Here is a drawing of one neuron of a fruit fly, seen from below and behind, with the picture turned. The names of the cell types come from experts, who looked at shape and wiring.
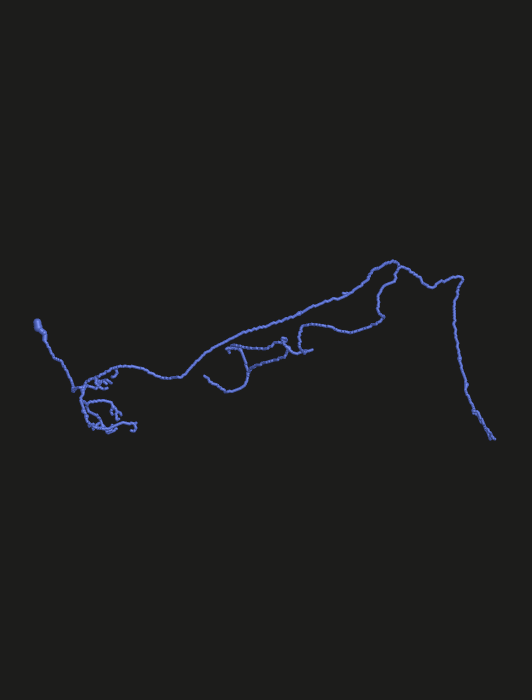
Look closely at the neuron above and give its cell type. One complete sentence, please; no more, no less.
The cell type designation of this neuron is KCab-s.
